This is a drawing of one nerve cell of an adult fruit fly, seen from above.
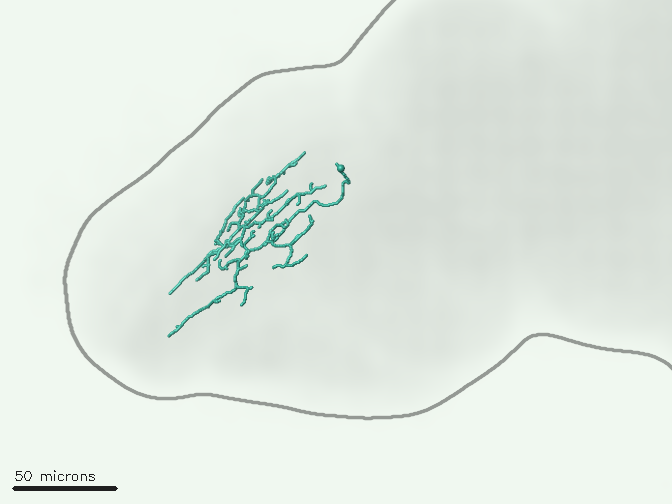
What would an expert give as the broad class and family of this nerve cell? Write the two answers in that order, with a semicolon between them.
optic-lobe intrinsic neuron; Cm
